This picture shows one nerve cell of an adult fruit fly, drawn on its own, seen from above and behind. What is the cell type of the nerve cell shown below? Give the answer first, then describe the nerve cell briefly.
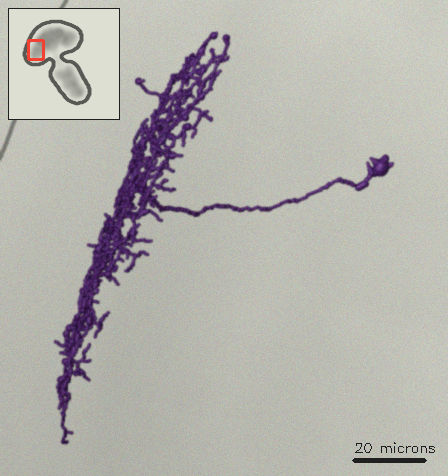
The cell type is Cm11b. It is an optic-lobe intrinsic neuron. It lies in the brain. By the scale bar it is about 120 microns tall in this view. The picture shows dozens of branch ends.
